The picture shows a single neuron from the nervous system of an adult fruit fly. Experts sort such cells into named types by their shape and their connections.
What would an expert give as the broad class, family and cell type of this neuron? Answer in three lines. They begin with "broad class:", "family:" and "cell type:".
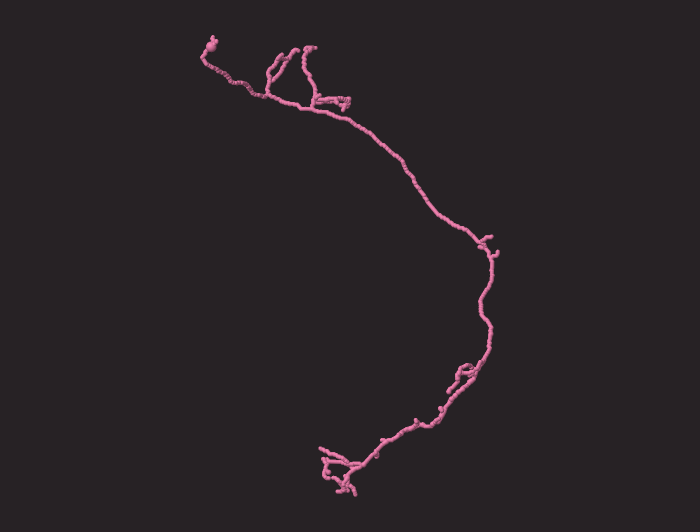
broad class: central-brain intrinsic neuron
family: class Kenyon Cell
cell type: KCg-d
